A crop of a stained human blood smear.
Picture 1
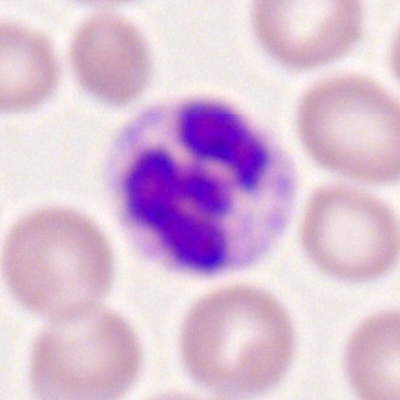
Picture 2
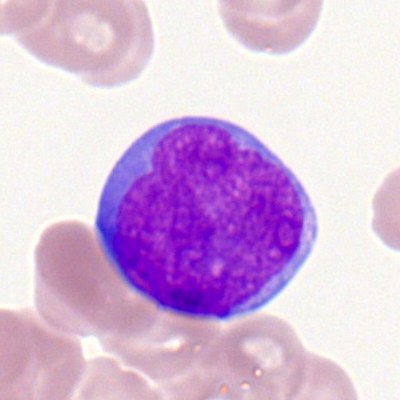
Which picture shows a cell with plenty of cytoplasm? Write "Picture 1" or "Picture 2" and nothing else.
Picture 1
